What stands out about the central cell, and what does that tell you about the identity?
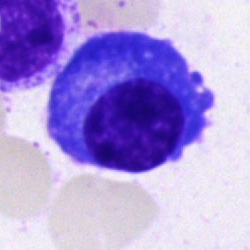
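Deep blue cytoplasm takes up more of the cell than the nucleus does. The nuclear chromatin is dark purple, in coarse, clumped patches. Small rounded blebs project from the right edge of the cell. The cell is a plasma cell.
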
